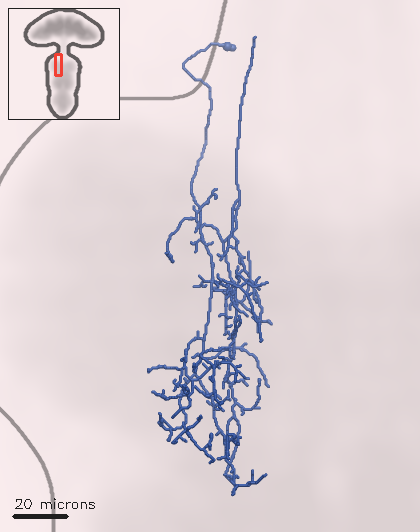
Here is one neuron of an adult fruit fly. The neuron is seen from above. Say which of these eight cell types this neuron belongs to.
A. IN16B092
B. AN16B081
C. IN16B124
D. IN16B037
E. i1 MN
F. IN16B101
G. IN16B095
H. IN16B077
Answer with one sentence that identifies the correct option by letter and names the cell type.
Among the listed cell types, AN16B081 in option B is that of the neuron.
